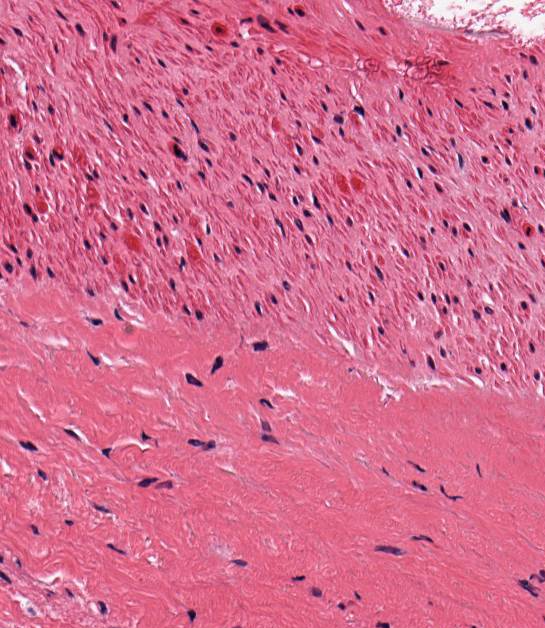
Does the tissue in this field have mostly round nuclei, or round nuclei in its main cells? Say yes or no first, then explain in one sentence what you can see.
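No. The upper band contains many closely spaced, small, dark, elongated nuclei set in pink fibrillar tissue.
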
